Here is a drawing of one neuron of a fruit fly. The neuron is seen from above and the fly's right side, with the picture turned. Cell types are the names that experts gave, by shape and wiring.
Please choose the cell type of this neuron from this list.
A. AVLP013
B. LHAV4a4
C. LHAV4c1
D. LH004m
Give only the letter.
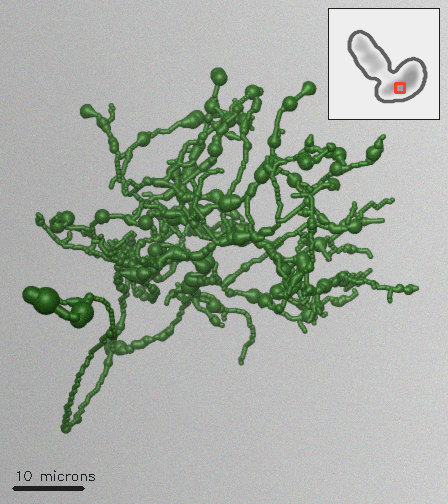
C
